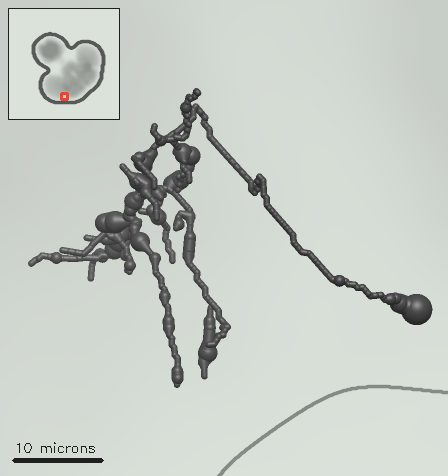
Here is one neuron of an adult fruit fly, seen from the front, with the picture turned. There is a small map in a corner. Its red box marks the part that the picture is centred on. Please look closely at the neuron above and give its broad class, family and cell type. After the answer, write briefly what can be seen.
This is an optic-lobe intrinsic neuron. The family is Dm. The cell type is Dm-DRA2. By the scale bar it is about 45 microns wide in this view. In this view it is wider than it is tall.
